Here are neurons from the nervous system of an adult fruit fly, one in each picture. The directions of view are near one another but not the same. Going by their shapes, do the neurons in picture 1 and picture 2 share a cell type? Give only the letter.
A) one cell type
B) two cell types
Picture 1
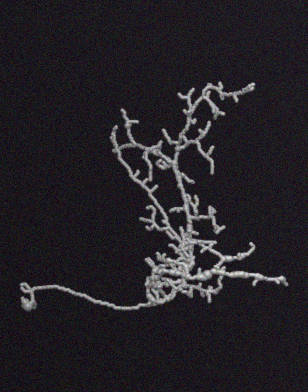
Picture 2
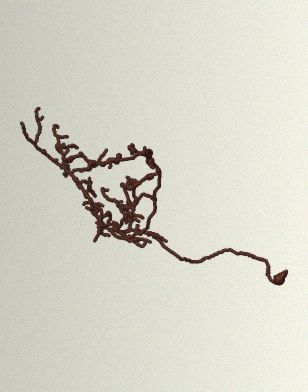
B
